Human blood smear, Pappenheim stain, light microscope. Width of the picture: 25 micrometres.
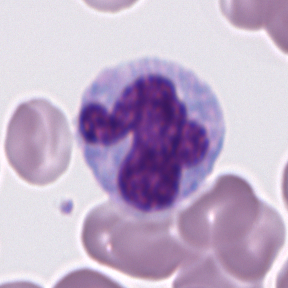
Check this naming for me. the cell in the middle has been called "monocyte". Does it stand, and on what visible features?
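Cytoplasm colour: pale greyish blue; goes with monocyte, against segmented neutrophil.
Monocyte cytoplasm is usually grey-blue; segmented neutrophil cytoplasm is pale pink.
Cytoplasm amount: nucleus fills about 60% of the cell's area, the rest being cytoplasm; goes with monocyte.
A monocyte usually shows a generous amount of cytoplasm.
Size: about 13 micrometres across. Nucleoli: none visible. Granules: no coarse granules in the cytoplasm. Outline: roughly round, smooth border; red cells touch the lower edge. Verdict: monocyte fits.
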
